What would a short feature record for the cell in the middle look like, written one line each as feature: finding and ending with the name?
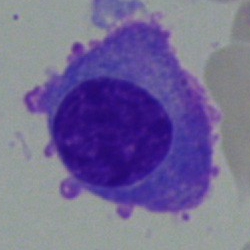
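Outline: irregular, not smoothly round
Margin: studded with small rounded blebs
Nucleus: off-centre, toward the lower left
Vacuoles: none seen in the cytoplasm
Name: plasma cell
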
